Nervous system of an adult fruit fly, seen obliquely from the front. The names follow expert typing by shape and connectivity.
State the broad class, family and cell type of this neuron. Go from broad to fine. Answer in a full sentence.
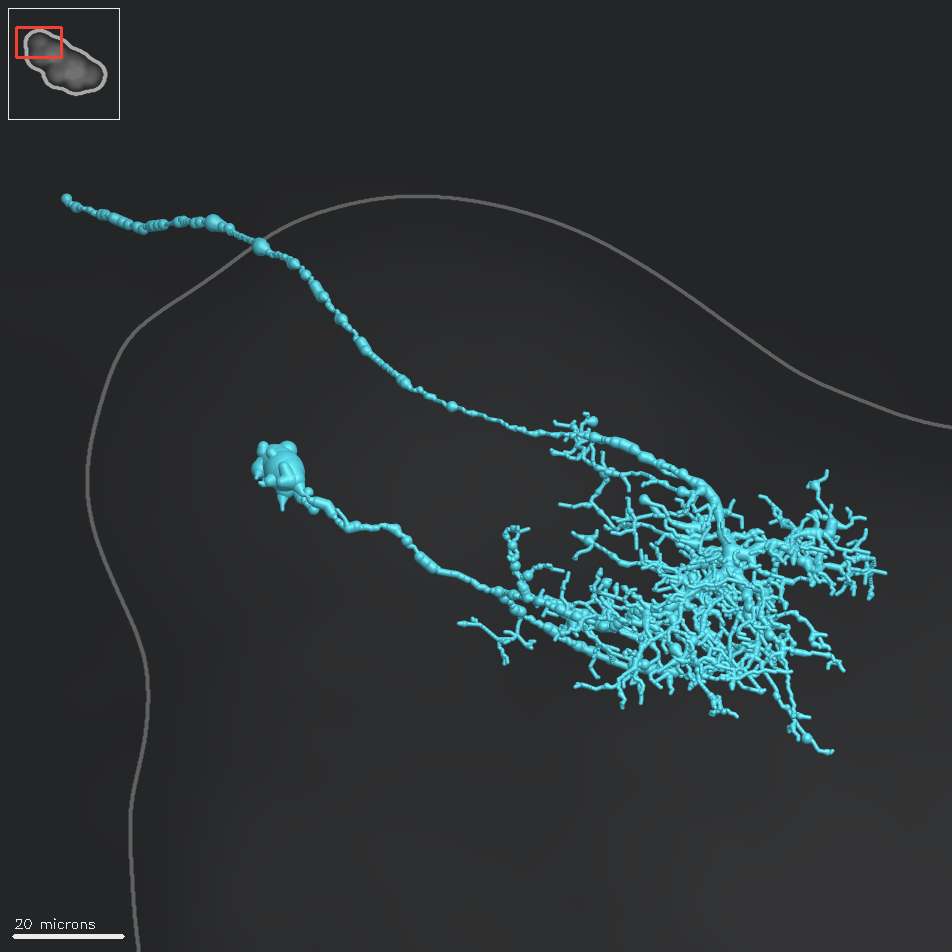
A motor neuron of the nerve cord of hemilineage 06A, type MNad10.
